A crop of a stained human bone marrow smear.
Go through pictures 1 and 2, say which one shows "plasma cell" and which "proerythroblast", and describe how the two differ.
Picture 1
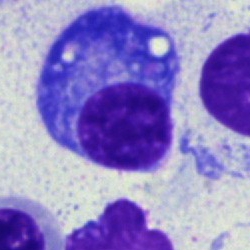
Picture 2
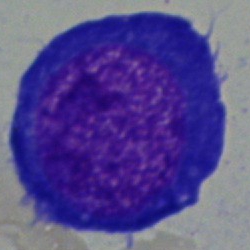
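Picture 1 is the plasma cell, and picture 2 is the proerythroblast. Both have deep blue cytoplasm, but in picture 1 the cytoplasm is abundant and holds a few clear vacuoles above the nucleus, the largest at the upper right. That plasma cell's outline is rounded with slight bumps rather than smooth. In picture 2 the outline is roughly round, with small pointed projections sticking out from the upper right edge. Its chromatin is finely speckled rather than coarsely clumped.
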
